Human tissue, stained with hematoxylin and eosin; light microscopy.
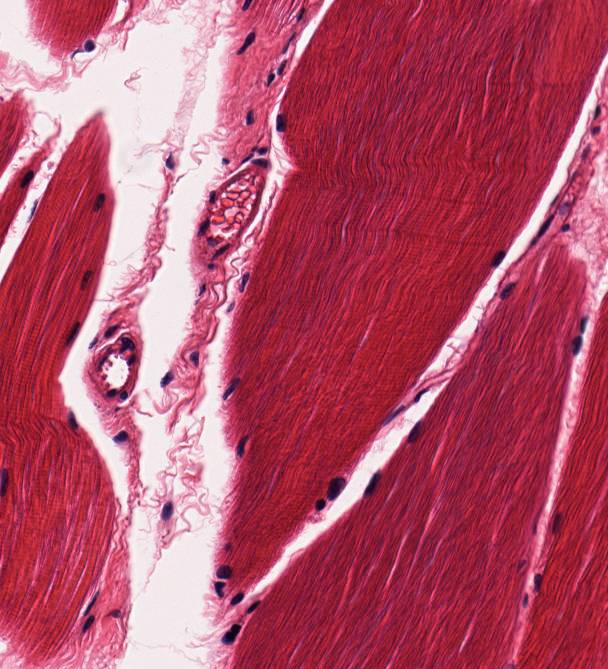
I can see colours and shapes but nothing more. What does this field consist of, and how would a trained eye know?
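Skeletal muscle is what this field mainly shows. Its fibres carry fine transverse cross-striations, and their cytoplasm is deeply and evenly red with eosin. Their dark, elongated nuclei lie at the fibre edges rather than in the centres.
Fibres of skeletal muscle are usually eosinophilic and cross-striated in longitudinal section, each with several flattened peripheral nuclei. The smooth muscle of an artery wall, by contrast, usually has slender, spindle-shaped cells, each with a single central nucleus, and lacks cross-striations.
On the left, loose connective tissue with wavy pink fibres lies between the muscle bundles.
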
